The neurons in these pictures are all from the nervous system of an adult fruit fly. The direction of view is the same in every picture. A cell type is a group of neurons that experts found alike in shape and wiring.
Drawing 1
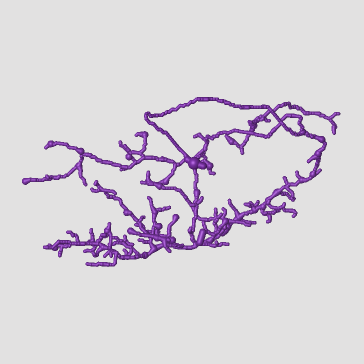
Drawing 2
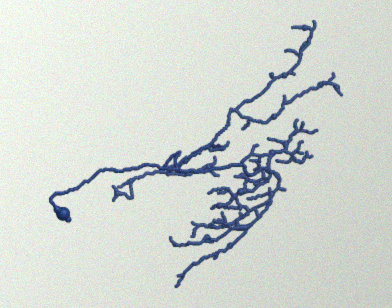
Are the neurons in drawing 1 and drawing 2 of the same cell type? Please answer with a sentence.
They are of the same cell type.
